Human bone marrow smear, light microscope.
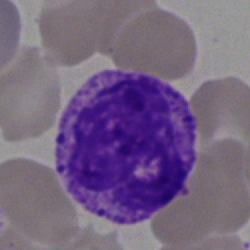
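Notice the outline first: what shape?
Roughly round.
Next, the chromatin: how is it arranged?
Dark clumps, separated by paler patches.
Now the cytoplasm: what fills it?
Many fine purple granules; some darker purple ones stand out along the margin.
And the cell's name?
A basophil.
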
